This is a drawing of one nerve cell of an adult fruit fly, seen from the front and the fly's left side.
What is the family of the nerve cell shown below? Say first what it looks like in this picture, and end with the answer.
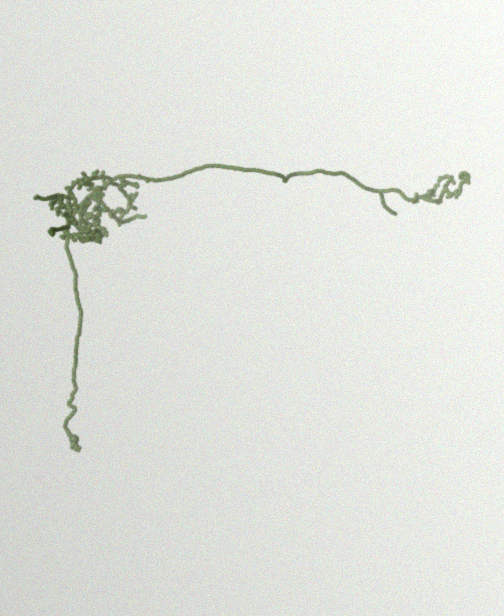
The cell body can be seen at the lower left of the picture. In this view it is wider than it is tall. Its broad class is nerve-cord intrinsic neuron. Its family is hemilineage 06A.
